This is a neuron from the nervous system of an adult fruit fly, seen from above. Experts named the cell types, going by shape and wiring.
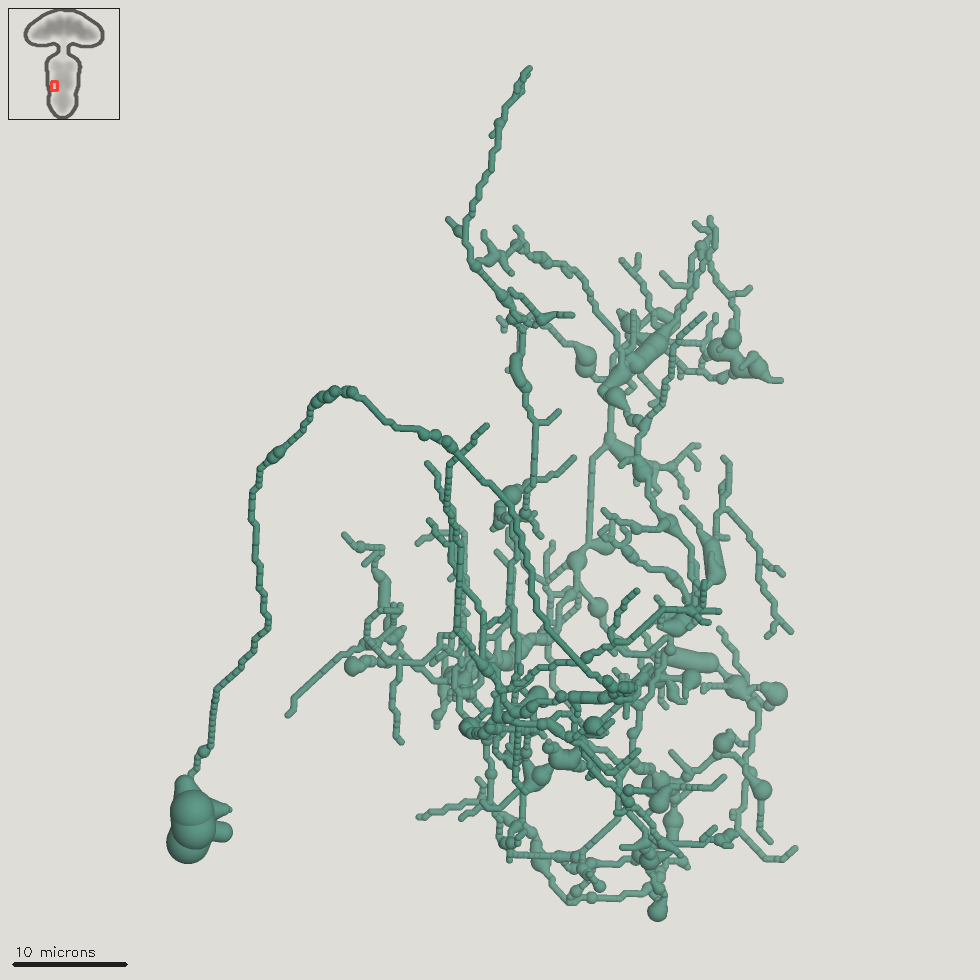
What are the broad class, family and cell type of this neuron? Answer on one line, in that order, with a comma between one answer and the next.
nerve-cord intrinsic neuron, hemilineage 19A, IN19A073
